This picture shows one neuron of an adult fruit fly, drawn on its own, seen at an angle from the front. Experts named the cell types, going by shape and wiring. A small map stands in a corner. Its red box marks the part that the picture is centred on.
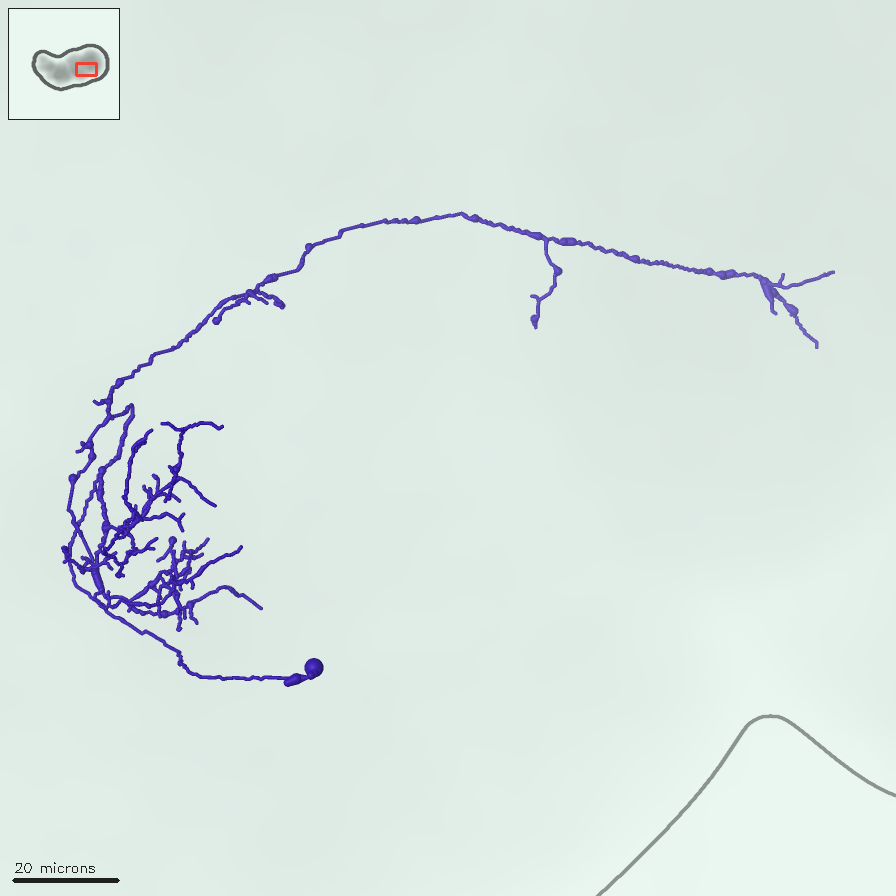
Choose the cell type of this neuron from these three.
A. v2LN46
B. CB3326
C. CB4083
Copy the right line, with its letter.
C. CB4083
